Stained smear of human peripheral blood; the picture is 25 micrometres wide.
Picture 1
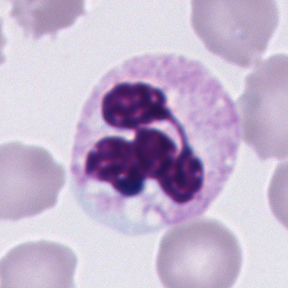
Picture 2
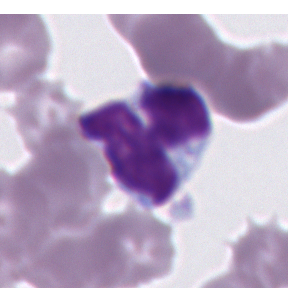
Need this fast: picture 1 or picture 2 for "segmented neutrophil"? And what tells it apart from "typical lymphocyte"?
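Picture 2's the typical lymphocyte, so the segmented neutrophil is the one in picture 1. The neutrophil's nucleus is split into separate lobes held together by thin strands.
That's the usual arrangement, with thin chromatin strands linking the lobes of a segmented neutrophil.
The lymphocyte's nucleus, by contrast, fills most of the cell, deep purple and dense throughout, with no nucleoli to be seen.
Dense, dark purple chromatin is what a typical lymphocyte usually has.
Cytoplasm is where they part company most: the neutrophil's is abundant and pale pinkish-lilac, scattered with fine granules of the same tint, plus a few small clear vacuoles low down.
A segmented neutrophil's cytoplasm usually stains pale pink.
The lymphocyte has only a scant rim of pale greyish-blue cytoplasm, mostly along its lower right side, without coarse dark granules. The neutrophil's outline, for what it's worth, is round and smooth.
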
